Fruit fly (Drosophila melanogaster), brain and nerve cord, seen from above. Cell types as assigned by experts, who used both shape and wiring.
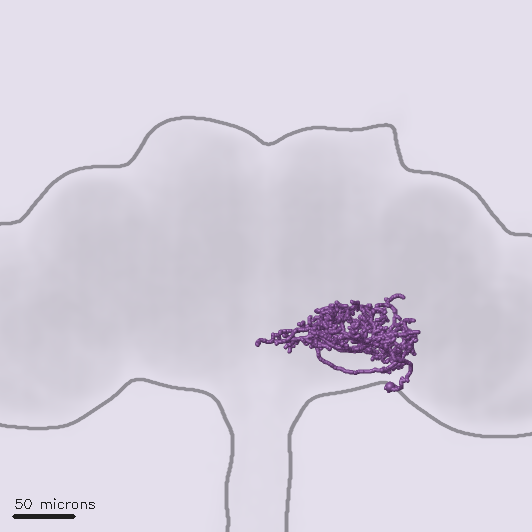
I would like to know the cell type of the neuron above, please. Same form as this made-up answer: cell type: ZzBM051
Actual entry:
cell type: PLP214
